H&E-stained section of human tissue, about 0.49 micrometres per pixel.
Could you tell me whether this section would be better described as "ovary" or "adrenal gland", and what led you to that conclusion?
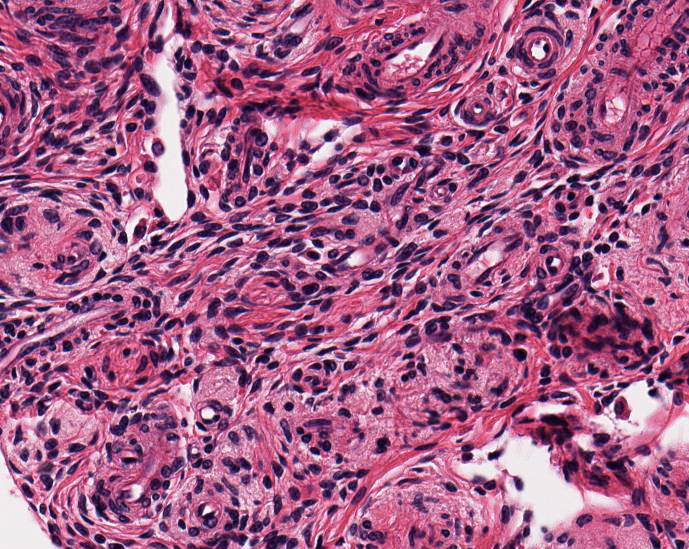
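This one is ovary.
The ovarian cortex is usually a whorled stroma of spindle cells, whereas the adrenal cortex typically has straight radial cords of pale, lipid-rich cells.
Here the pale pink cells sit in rounded nests, not straight cords, separated by a cellular spindle-cell stroma with small, dark, oval to spindle-shaped nuclei. The nests are most numerous in the lower half.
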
